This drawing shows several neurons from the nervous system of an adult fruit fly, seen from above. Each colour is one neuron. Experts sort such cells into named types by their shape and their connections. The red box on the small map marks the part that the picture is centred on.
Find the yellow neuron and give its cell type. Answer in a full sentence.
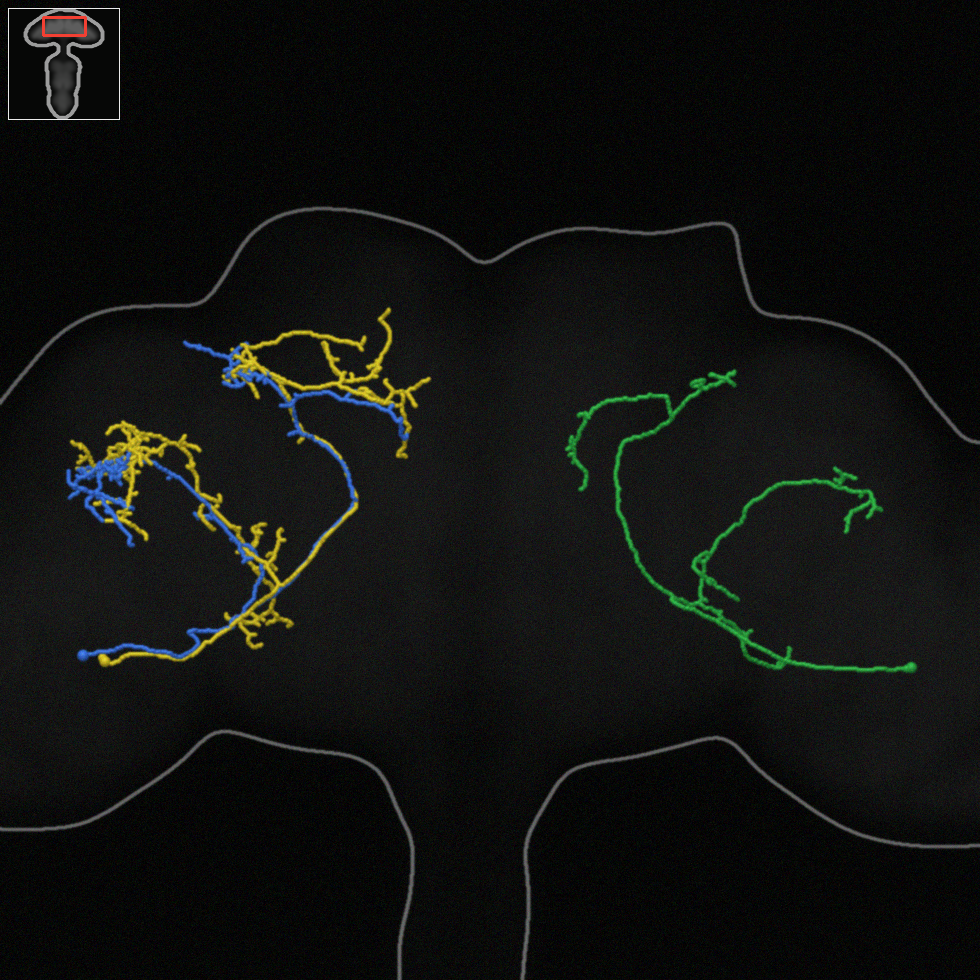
The cell type is SLP356.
